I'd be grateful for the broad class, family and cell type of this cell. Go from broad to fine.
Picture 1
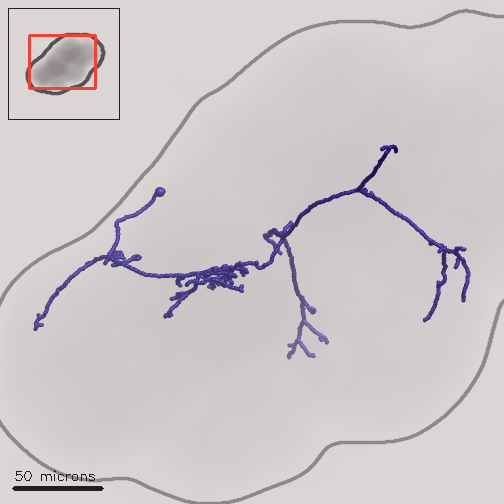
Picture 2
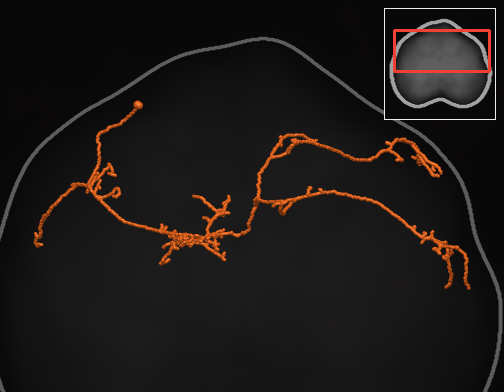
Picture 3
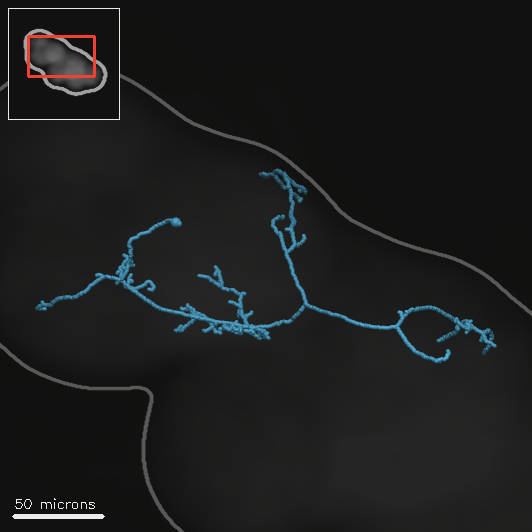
nerve-cord intrinsic neuron; hemilineage 18B; IN18B054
